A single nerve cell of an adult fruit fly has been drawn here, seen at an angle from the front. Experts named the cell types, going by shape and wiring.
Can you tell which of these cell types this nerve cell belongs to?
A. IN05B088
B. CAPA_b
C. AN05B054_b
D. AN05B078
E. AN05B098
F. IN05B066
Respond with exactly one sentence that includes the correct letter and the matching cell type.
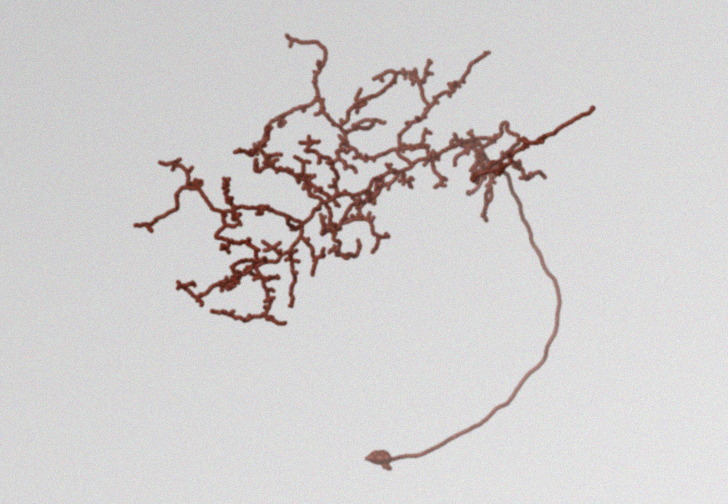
The type of cell that the nerve cell represents is IN05B088, option A.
